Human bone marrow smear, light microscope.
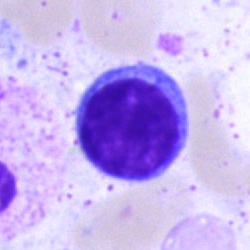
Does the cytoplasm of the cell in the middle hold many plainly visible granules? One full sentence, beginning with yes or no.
No, not a single granule can be seen in its cytoplasm.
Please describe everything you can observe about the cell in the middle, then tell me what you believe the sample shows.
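Round in shape, the cell has a smooth outline. Dense, dark purple chromatin shows only faint mottling. Deep blue cytoplasm forms only a narrow rim around the nucleus. Its name is lymphocyte.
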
